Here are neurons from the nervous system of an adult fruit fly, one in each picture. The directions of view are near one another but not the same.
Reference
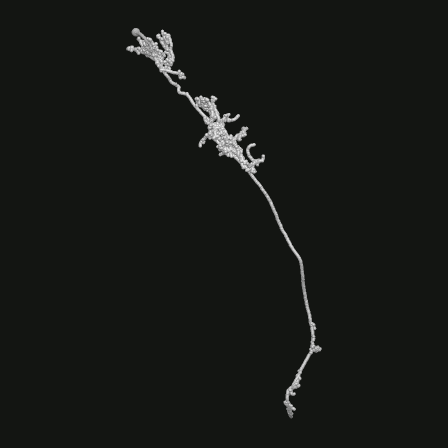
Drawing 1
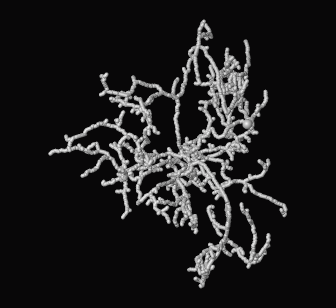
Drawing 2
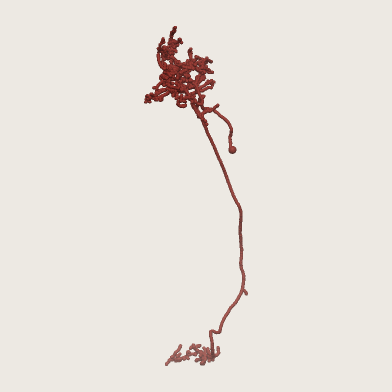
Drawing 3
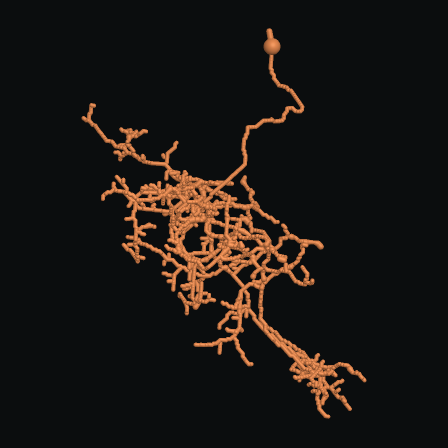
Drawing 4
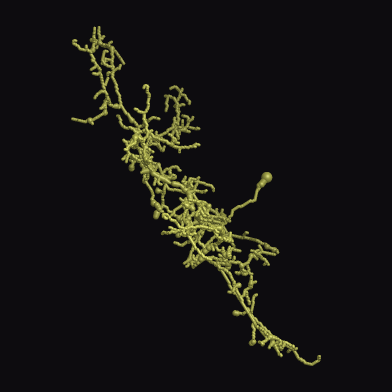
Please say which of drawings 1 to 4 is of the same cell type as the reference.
2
